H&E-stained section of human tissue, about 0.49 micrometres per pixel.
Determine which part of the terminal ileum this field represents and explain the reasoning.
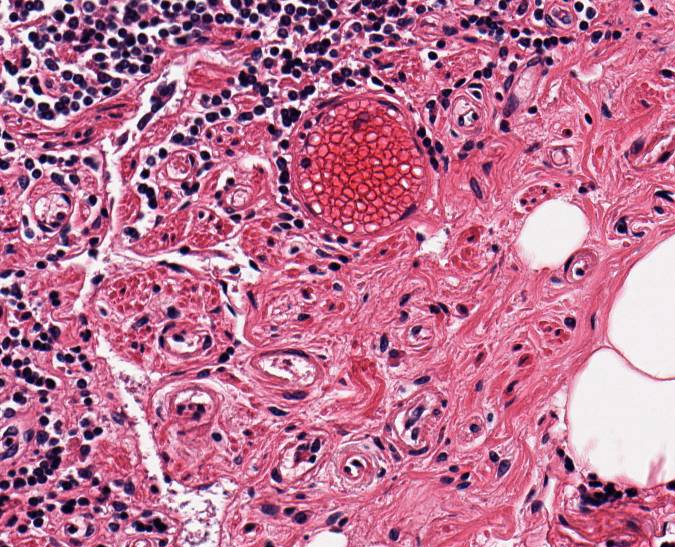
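Dense connective tissue is what you've got here. On the right, the stroma is pink collagenous tissue with scattered spindle-shaped nuclei.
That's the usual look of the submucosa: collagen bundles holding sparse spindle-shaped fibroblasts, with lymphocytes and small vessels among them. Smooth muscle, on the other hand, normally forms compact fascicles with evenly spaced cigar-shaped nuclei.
Densely packed lymphocytes crowd the upper left corner and the left edge, a round thin-walled vessel in the upper centre is full of red blood cells, and adipocytes show as empty white rounded spaces at the right edge.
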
